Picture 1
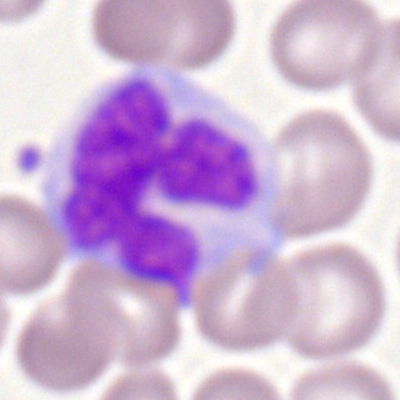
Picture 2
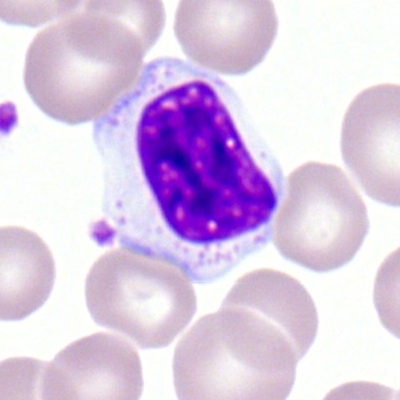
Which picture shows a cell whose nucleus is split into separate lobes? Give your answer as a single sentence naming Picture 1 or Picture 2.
In Picture 1 the cell's nucleus is segmented rather than one mass.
